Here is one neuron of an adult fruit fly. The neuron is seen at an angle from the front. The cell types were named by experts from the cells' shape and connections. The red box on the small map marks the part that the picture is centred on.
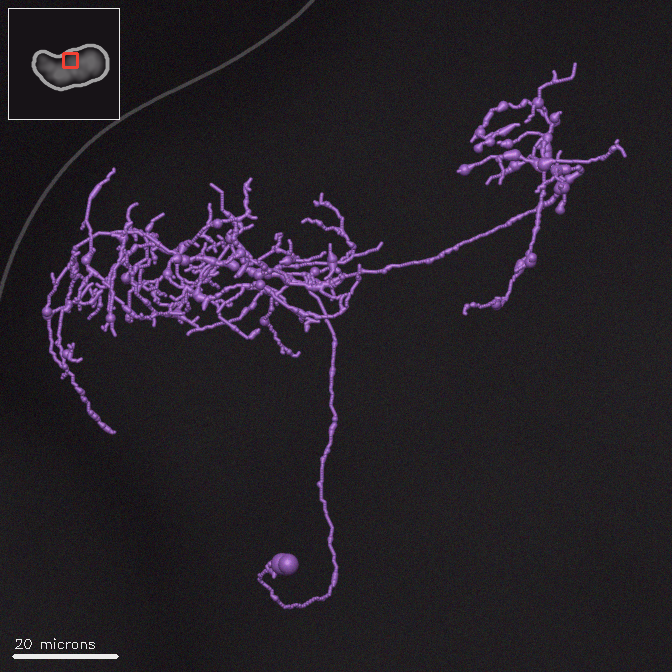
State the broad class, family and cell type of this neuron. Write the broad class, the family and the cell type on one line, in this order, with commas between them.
central-brain intrinsic neuron, hemilineage LHa1, CB2172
